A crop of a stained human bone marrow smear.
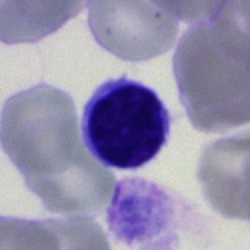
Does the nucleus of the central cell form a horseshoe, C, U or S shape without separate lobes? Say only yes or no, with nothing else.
No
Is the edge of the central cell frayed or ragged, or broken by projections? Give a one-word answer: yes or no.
No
